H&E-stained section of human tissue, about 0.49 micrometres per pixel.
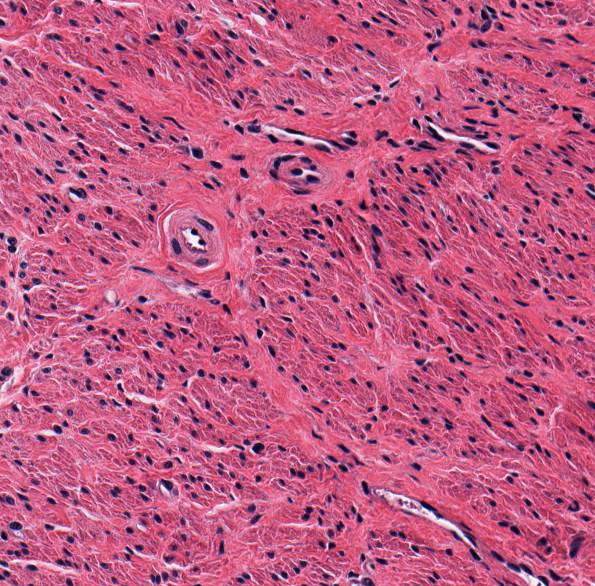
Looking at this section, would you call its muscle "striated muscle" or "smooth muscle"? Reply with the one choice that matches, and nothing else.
Smooth muscle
